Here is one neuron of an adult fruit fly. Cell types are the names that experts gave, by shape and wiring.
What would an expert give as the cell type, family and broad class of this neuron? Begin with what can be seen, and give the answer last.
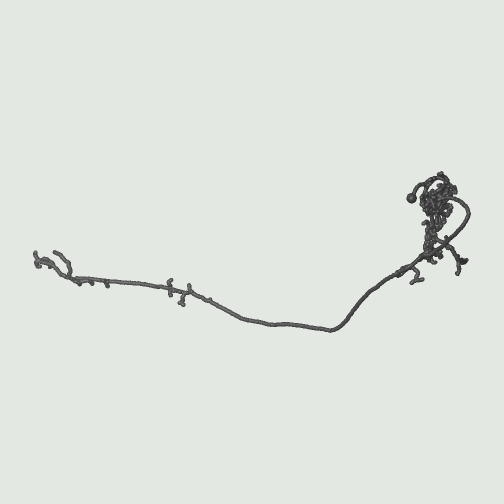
The cell body is on the right of the picture. As drawn here it is more than twice as wide as it is tall. Its cell type is DNp16_b. The family is hemilineage PSp2. This is a descending neuron.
